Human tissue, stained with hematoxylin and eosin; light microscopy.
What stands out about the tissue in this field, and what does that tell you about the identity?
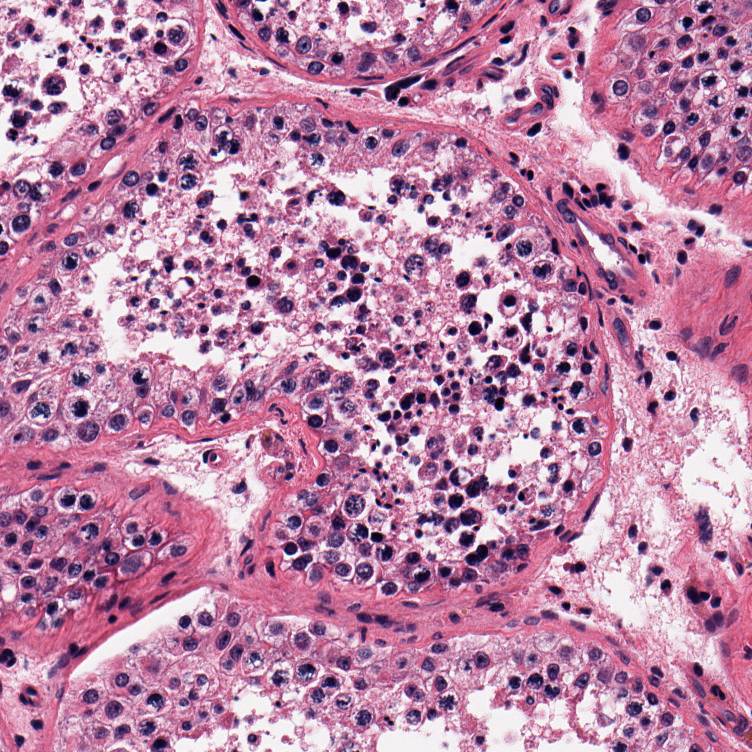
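Cross-sections of rounded tubules, narrow bands of stroma between; largest tubule central. Central tubule, middle and right: many small, round, intensely dark condensed nuclei among loose cells. Tubules at field edges: several layers of cells, large round nuclei, coarse clumped chromatin. Each tubule bounded by a pink fibrous wall with flattened, elongated nuclei. Tissue: testis.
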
